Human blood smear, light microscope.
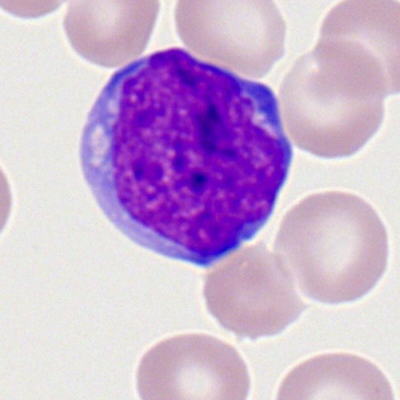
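Myeloblast: nucleus filling most of the cell. Chromatin clumped, darker purple patches among lighter areas. Cytoplasm blue, its rim widest on the left side.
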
